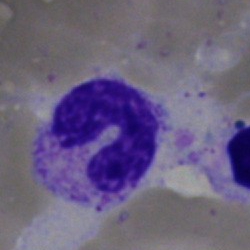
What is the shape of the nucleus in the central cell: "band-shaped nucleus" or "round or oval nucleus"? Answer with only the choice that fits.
Band-shaped nucleus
